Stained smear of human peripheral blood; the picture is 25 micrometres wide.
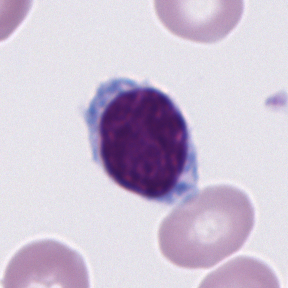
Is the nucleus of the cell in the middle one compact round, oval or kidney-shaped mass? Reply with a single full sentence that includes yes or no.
Yes, this cell's nucleus is a single compact round, oval or kidney-shaped mass, not band-shaped.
